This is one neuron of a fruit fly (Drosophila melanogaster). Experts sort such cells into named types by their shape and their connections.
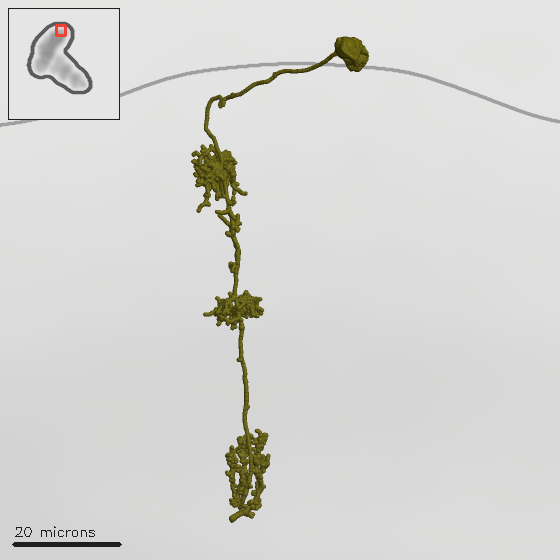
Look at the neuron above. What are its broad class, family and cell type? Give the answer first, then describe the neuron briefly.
It is an optic-lobe intrinsic neuron. The family is Mi. Its cell type is Mi1. From top to bottom in the picture it spans about 90 microns. As drawn here it is more than twice as tall as it is wide.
